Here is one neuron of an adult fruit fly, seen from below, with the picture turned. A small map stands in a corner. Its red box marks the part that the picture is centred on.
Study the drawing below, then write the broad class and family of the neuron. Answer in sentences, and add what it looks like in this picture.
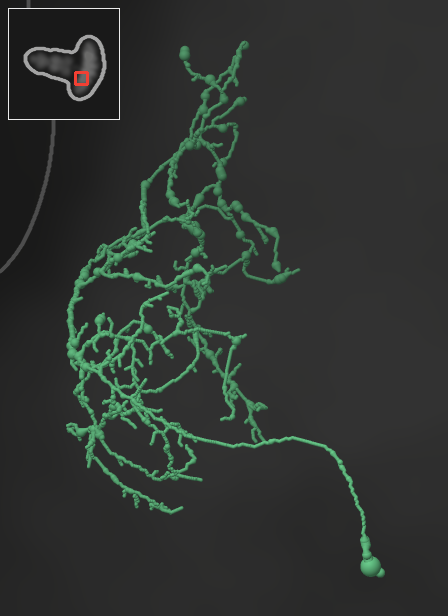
Its broad class is central-brain intrinsic neuron. The family is hemilineage SLPpl3. Its cell body lies at the lower right of the picture. Dozens of branch ends can be seen.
